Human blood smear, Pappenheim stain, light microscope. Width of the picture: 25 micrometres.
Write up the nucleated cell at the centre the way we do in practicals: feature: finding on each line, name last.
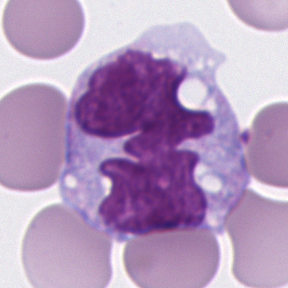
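Nuclear folds: joined by broad bands, not thin threads
Nucleoli: none visible
Cytoplasmic granules: no coarse coloured ones
Vacuole: large, clear and round, in a nuclear notch at upper right
Name: monocyte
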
